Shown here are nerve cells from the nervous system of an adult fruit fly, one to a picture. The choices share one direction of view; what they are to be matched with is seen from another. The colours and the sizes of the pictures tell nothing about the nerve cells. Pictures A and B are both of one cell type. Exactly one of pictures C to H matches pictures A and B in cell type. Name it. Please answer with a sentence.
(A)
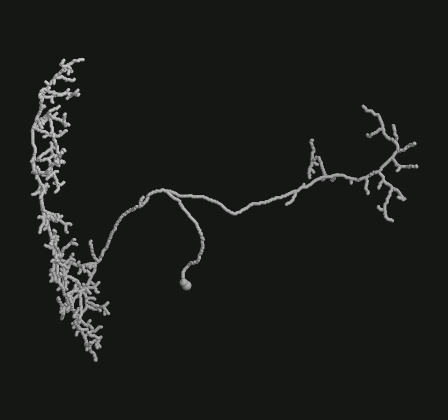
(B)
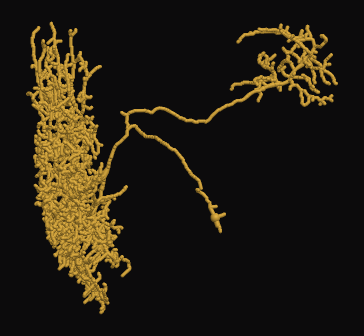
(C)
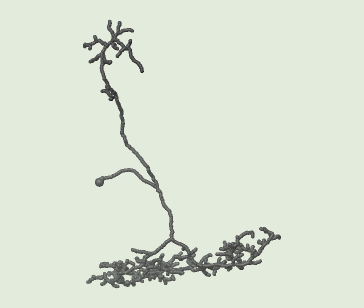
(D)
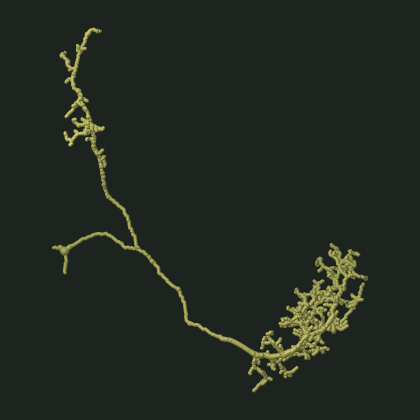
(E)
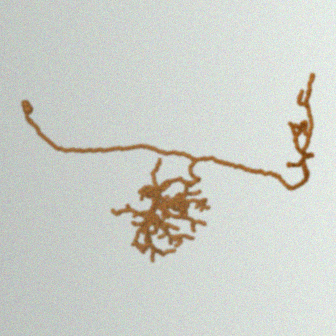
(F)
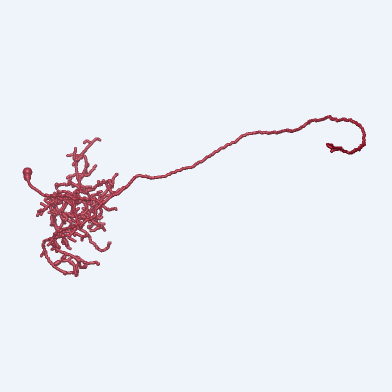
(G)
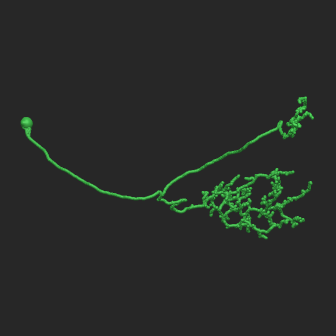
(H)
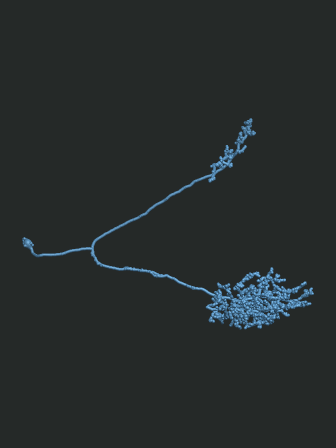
The nerve cell in picture C is of the same cell type.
